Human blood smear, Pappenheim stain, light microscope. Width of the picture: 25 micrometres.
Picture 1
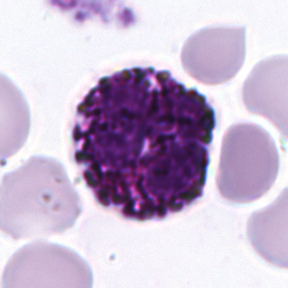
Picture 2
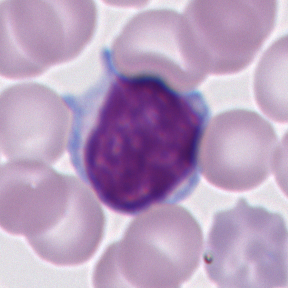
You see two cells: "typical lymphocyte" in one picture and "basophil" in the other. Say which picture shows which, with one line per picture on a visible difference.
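Picture 1: basophil. The granules are coarse and crowded throughout the whole cell.
Picture 2: typical lymphocyte. No granules can be seen in the cytoplasm.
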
